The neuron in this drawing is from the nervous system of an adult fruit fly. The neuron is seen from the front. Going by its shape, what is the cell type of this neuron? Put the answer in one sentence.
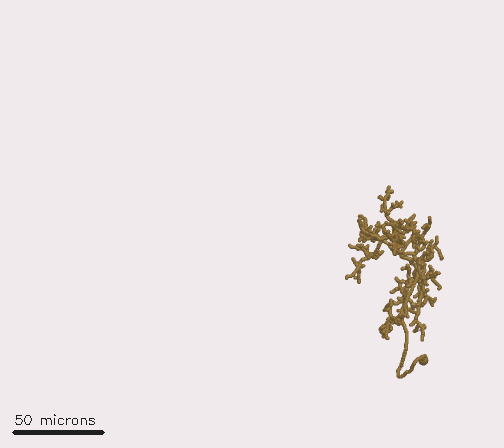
The cell type is IN13A023.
